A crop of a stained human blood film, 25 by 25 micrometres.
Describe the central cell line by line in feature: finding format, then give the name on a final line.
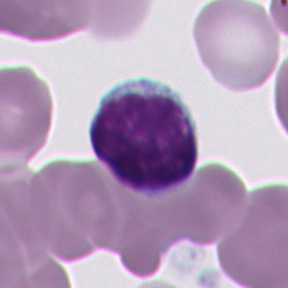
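Nuclear shape: round, and I find no lobes or indentation
Nuclear size: about 9 micrometres across
Cytoplasm: just a thin rim, widest along the top edge
Chromatin: dense, dark purple, coarse and mottled
Name: typical lymphocyte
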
